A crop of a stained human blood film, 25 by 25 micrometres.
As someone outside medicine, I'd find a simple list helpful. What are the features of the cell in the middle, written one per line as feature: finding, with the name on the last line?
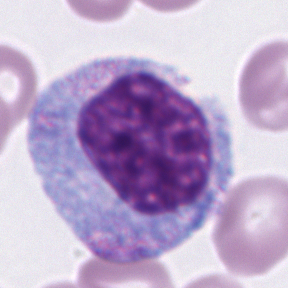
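Nucleus: one oval mass, no lobes or deep indentation
Position: off-centre, toward the upper right
Cytoplasm: abundant, pale blue, broadest on the left and lower side
Granules: fine, pinkish-purple, scattered through the cytoplasm
Name: promyelocyte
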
